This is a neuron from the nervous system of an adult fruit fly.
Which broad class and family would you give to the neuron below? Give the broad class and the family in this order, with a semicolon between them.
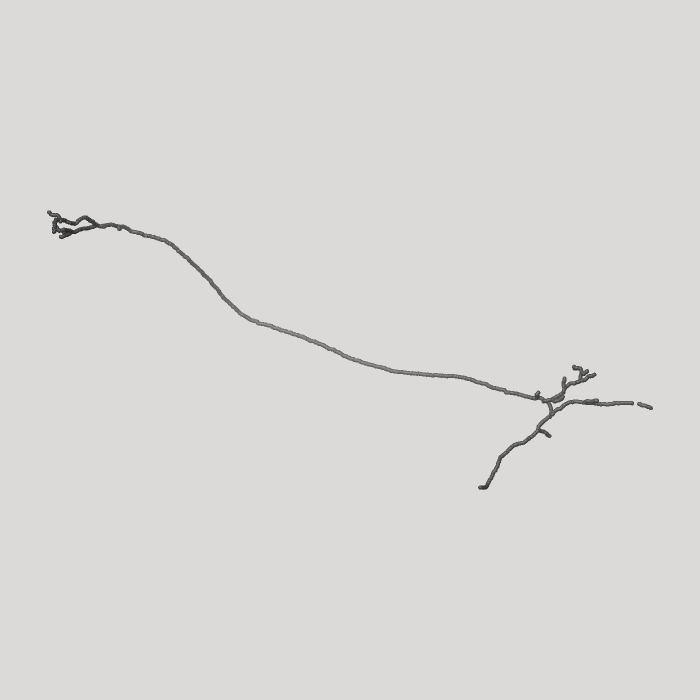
sensory neuron ascending to the brain; class mechanosensory proprioceptive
